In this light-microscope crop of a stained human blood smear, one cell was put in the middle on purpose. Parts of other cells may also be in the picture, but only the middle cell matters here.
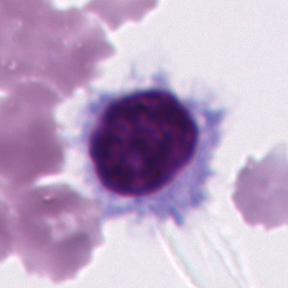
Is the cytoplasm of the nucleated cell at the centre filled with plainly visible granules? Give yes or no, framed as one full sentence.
No, the cytoplasm of this cell holds no visible granules.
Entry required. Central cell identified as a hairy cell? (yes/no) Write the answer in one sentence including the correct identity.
Yes, the cell of interest in the middle is a hairy cell.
